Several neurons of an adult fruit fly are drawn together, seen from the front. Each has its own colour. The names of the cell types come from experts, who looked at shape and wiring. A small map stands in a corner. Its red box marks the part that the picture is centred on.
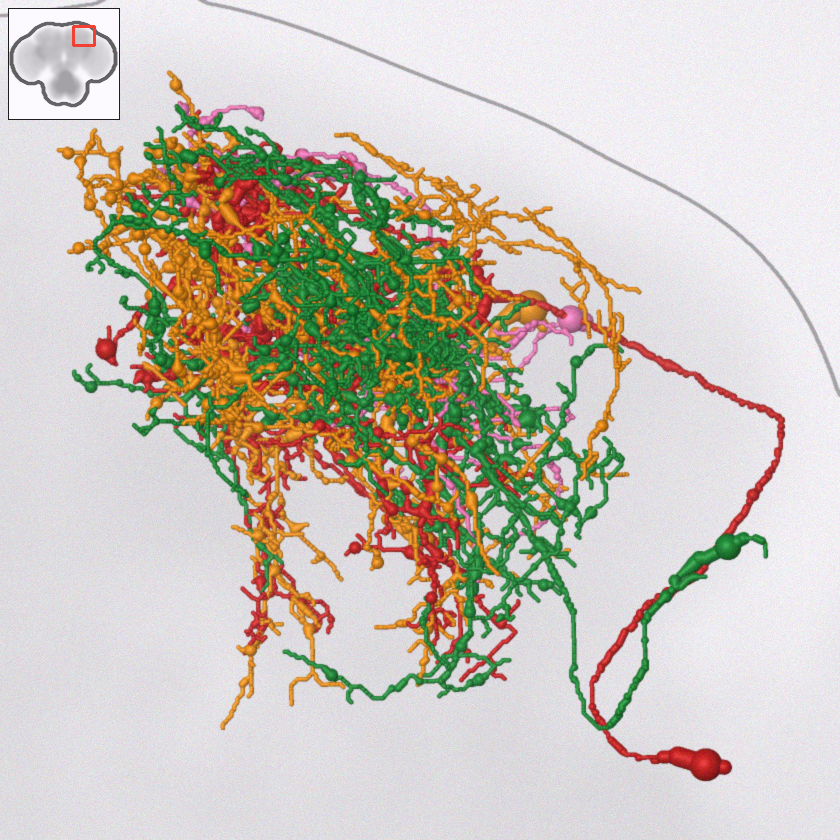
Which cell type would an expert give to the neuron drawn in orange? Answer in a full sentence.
The cell type is SLP377.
